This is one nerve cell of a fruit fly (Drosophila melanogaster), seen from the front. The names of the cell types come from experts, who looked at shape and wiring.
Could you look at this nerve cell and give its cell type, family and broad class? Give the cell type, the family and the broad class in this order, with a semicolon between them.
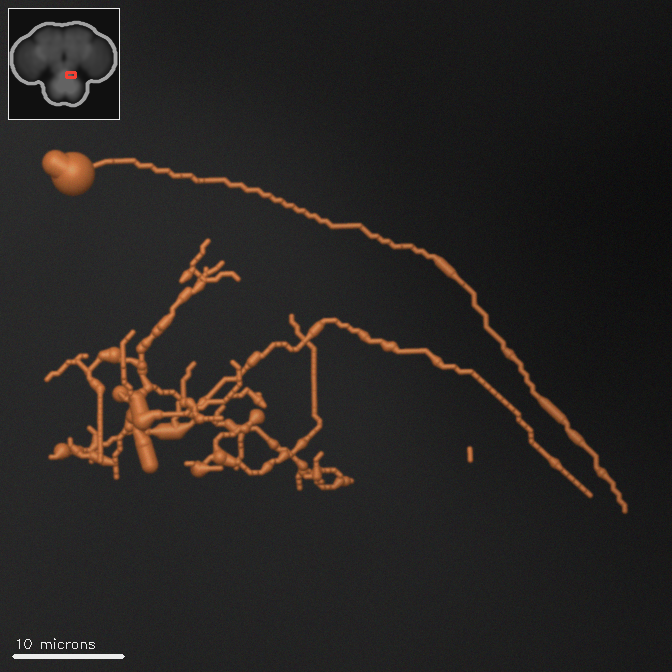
IN11B022_d; hemilineage 11B; nerve-cord intrinsic neuron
